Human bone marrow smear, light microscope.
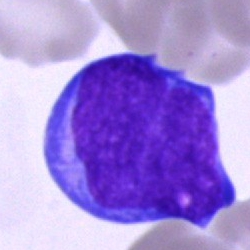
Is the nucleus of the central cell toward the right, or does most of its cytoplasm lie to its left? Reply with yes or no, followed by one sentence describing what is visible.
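Yes. The rim of cytoplasm is widest on the left side of the nucleus.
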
